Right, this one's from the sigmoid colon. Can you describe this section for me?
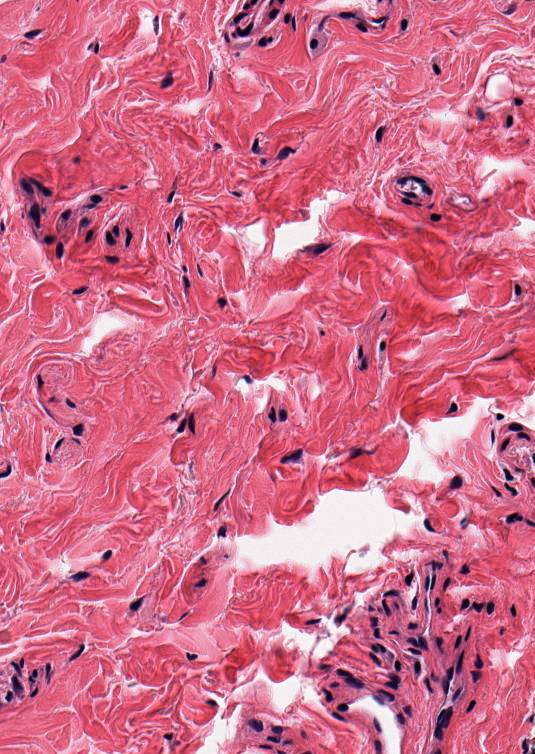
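Thick bundles of collagen fibres fill the whole field, running in many directions. Most nuclei are small, dark, and elongated or oval, without clearly visible surrounding cytoplasm. Small vessels show as tight clusters of dark nuclei around narrow lumens, near the upper left and upper right. The lower right corner is more cellular, with crowded spindle-shaped nuclei.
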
